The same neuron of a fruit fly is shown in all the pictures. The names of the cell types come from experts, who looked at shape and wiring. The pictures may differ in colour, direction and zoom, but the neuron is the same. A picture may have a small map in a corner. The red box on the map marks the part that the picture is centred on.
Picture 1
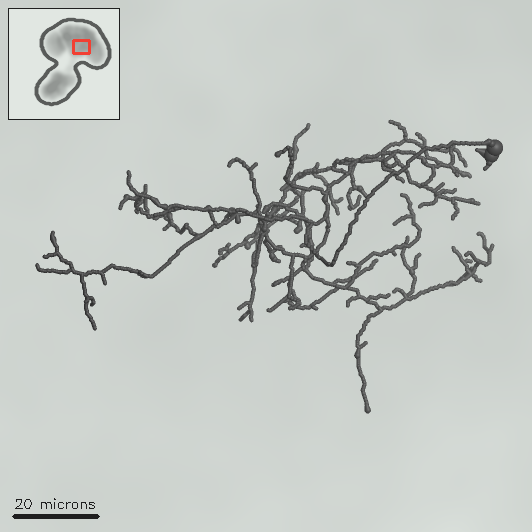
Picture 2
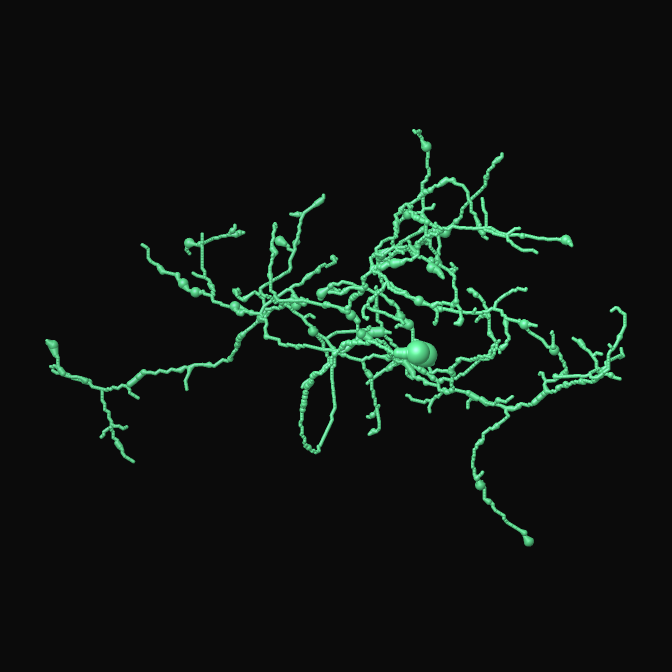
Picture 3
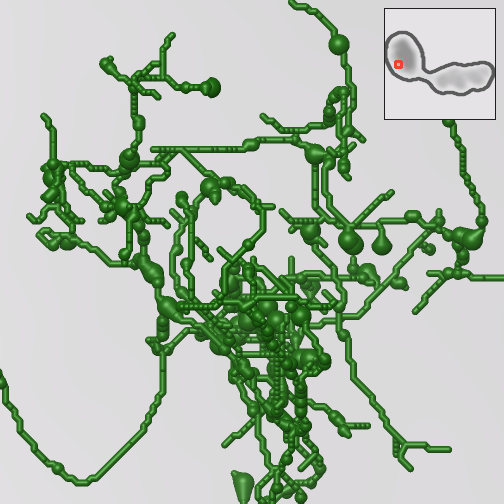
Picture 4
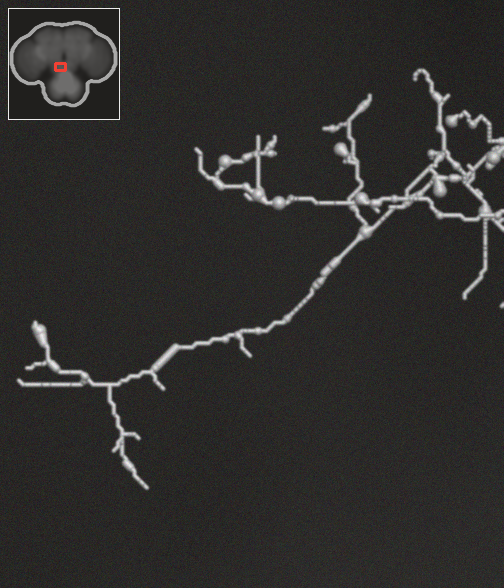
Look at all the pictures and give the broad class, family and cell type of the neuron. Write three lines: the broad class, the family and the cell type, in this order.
central-brain intrinsic neuron
hemilineage TRdm
GNG255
